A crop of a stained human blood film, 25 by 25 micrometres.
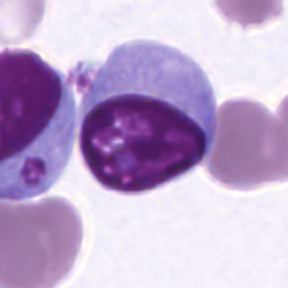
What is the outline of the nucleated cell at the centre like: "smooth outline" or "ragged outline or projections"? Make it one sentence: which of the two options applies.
This cell's outline is not rough but smooth.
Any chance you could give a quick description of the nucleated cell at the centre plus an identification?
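First, the nucleus: it sits eccentrically in the lower part of the cell and reaches the cell margin there. Next, the chromatin: dark purple and coarsely clumped, with paler patches between the clumps. Then the cytoplasm: no granules are seen, and no vacuoles. Last, the name: this is a plasma cell.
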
